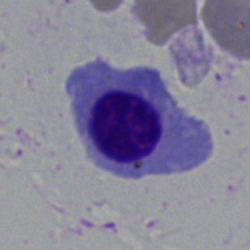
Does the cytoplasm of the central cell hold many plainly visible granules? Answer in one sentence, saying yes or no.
No, there are no visible granules in its cytoplasm.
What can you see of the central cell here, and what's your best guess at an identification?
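The outline is irregular and angular, with a broad extension reaching toward the lower right. The chromatin in the nucleus is dense and dark purple, and no nucleoli are visible in it. One small black dot sits at the lower edge of the nucleus. The cell is an erythroblast.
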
